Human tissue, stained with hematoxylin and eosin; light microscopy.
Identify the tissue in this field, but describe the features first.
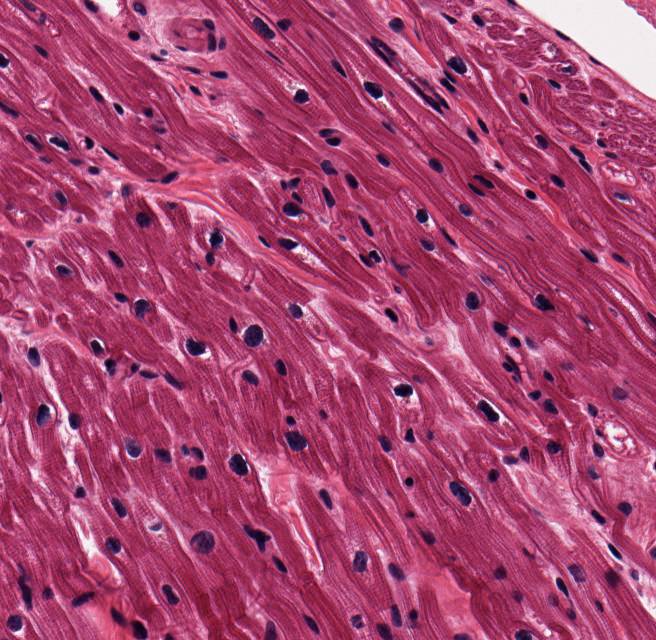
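Look at how each muscle fibre branches and merges with its neighbours. Now find the nuclei: they lie centrally within the fibres, oval in shape, each one single rather than in a cluster. At the ends of some, you can make out a small pale clear zone. This is the atrial appendage of the heart.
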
